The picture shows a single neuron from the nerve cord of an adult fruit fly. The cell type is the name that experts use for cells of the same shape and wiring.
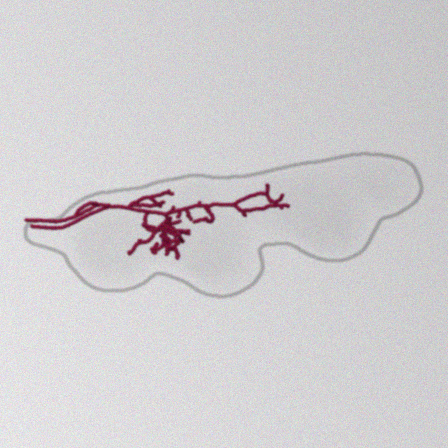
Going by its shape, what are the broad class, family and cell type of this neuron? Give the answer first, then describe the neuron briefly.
This is an ascending neuron. The family is hemilineage 18B. It is of cell type AN18B032. In this view it is more than twice as wide as it is tall.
